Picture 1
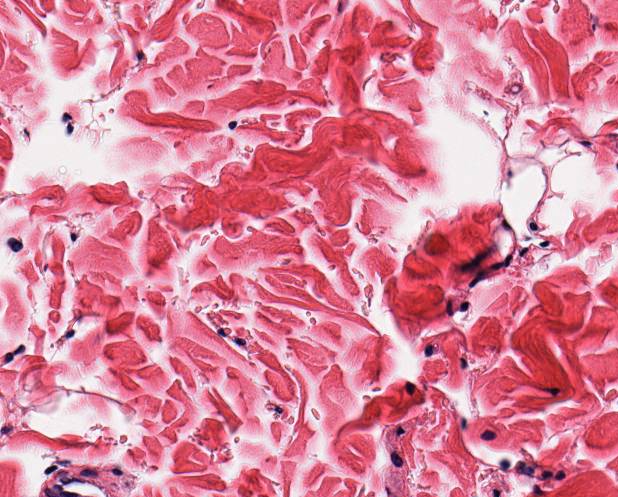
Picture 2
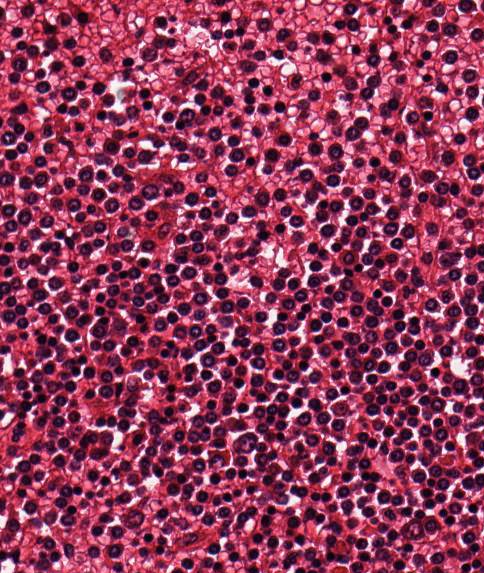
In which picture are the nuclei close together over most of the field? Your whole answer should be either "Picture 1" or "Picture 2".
Picture 2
